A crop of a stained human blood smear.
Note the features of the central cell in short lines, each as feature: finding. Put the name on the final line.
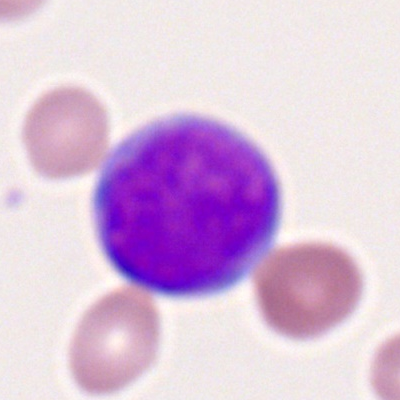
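Outline: round and smooth
Cytoplasm: just a thin deep-blue rim, clearest along the left and lower edge
Chromatin: dark purple, mottled with paler patches
Granules: none visible
Name: myeloblast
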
